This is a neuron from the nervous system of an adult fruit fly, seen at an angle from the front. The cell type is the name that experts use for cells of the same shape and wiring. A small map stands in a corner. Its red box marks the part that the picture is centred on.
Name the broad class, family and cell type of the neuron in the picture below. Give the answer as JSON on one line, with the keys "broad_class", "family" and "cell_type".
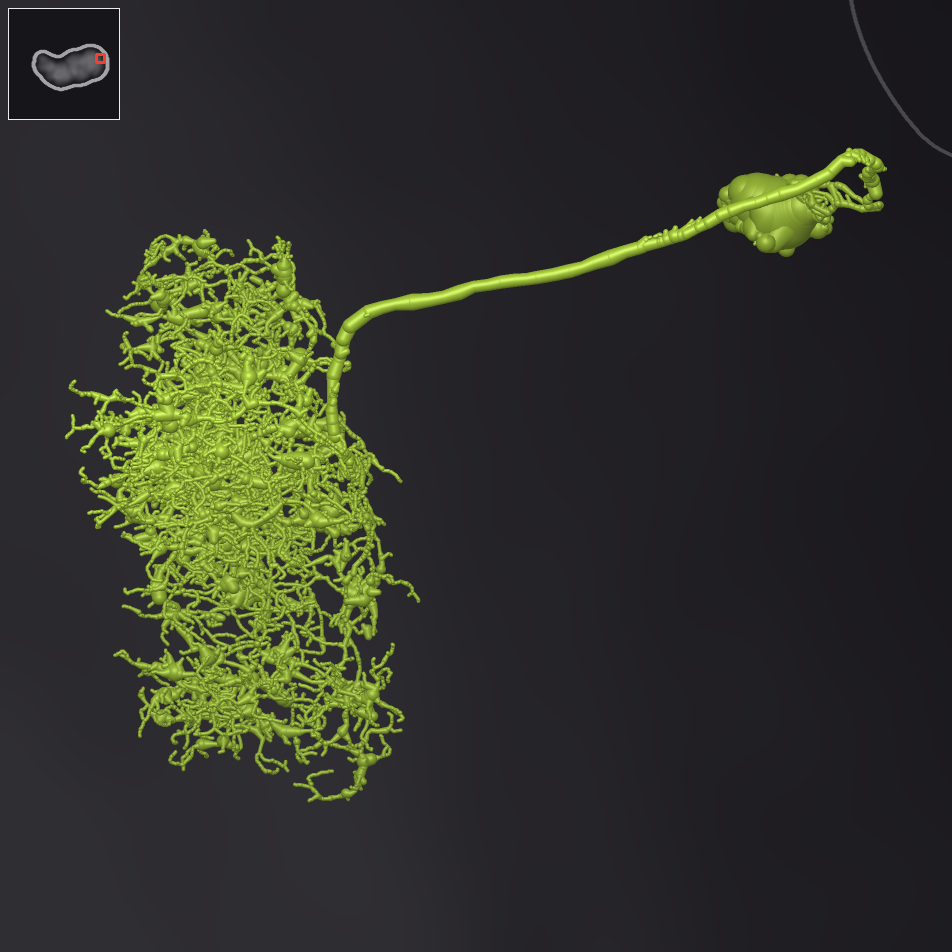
{"broad_class": "optic-lobe intrinsic neuron", "family": "Pm", "cell_type": "Pm4"}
